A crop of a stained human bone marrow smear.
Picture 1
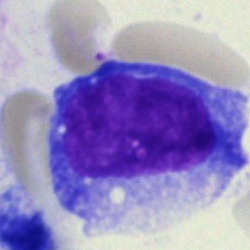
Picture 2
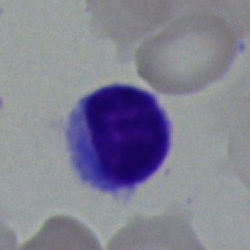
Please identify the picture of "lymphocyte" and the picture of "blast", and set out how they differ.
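Picture 1: blast. Picture 2: lymphocyte. Outline: blast irregular and angular, not smoothly round; lymphocyte roughly round. Chromatin: blast finely textured, not coarsely clumped; lymphocyte dense, staining deep purple.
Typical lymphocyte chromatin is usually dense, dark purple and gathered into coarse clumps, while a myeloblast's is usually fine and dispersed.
Lymphocyte nucleus off-centre, pushed toward the right; cytoplasm a crescent mainly left of the nucleus, no granules visible. Neighbours: red cells against the upper and left edges of the blast; one red cell just above and to the right of the lymphocyte.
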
